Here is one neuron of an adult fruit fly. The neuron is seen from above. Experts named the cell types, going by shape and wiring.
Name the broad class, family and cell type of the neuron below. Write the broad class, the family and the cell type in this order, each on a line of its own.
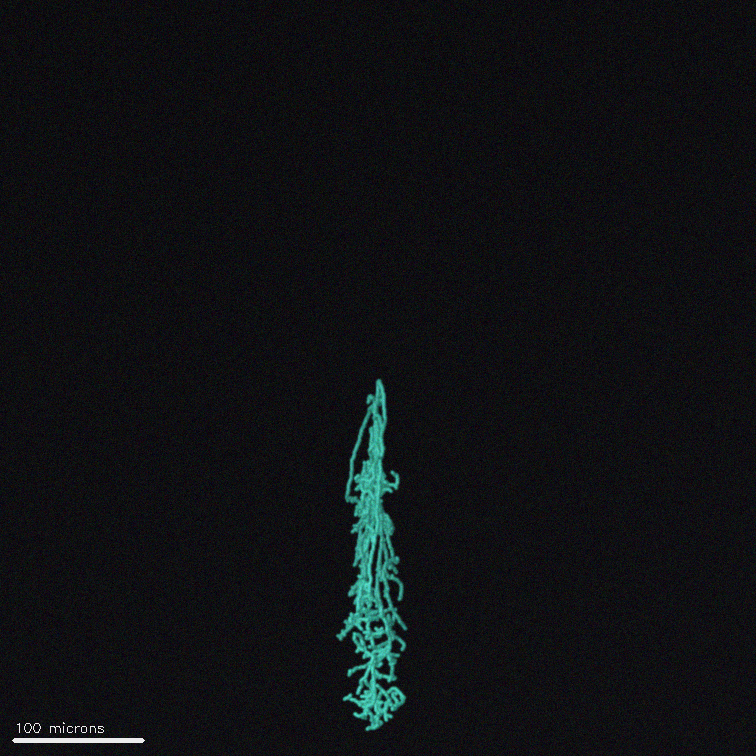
nerve-cord intrinsic neuron
hemilineage 10B
IN10B011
